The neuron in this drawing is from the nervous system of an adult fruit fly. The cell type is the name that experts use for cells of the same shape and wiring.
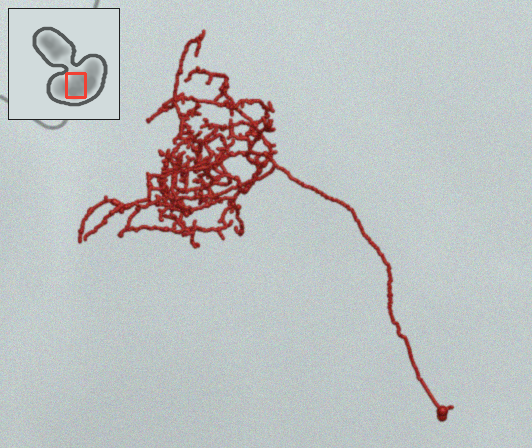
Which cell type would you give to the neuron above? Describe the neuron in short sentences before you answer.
It lies in the brain. The cell body is at the lower right of the picture. Dozens of branch ends can be seen. Its broad class is central-brain intrinsic neuron. It is of cell type SAD080.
